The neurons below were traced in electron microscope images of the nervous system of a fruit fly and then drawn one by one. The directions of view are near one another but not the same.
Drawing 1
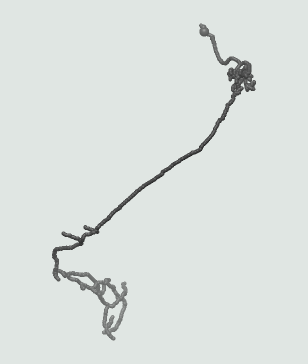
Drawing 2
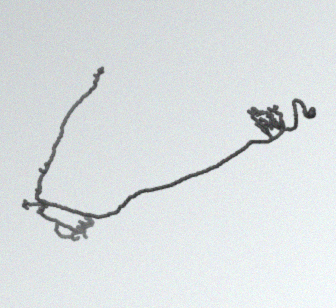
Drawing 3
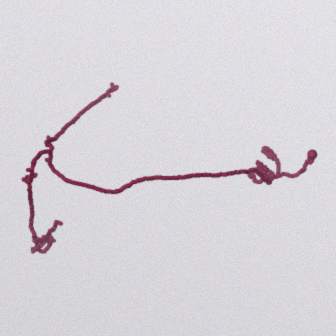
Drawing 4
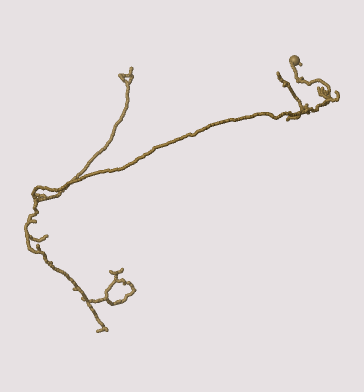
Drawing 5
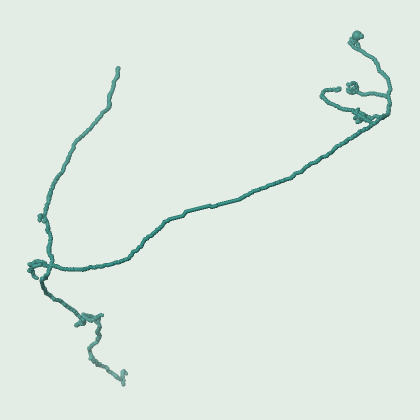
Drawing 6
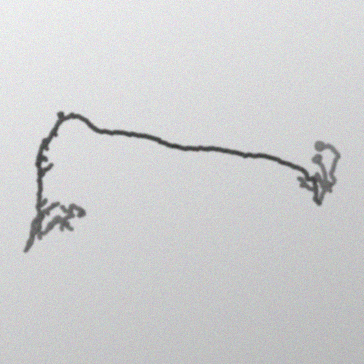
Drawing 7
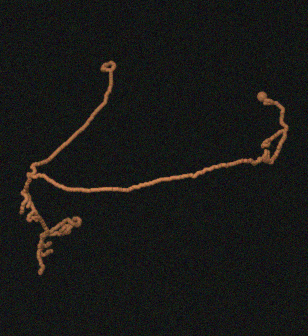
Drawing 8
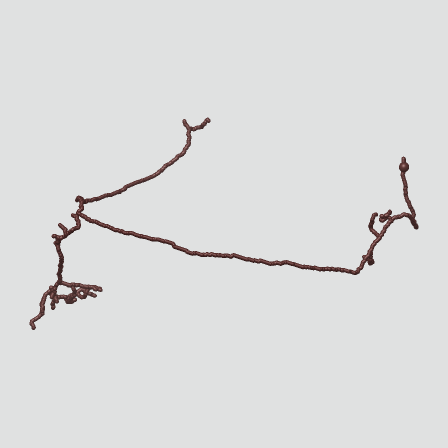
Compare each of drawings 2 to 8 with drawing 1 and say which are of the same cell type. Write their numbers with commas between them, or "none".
none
